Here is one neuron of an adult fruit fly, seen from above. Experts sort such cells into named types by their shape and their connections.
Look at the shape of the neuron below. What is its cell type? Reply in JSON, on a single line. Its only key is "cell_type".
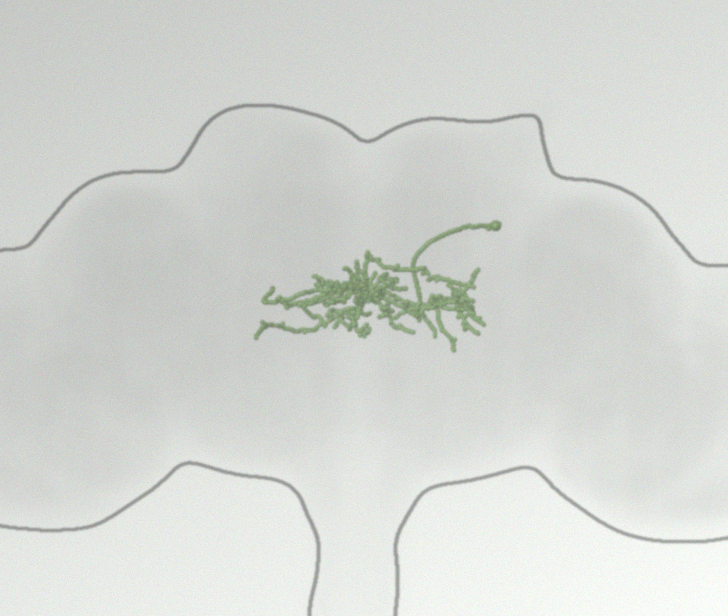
{"cell_type": "GNG355"}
